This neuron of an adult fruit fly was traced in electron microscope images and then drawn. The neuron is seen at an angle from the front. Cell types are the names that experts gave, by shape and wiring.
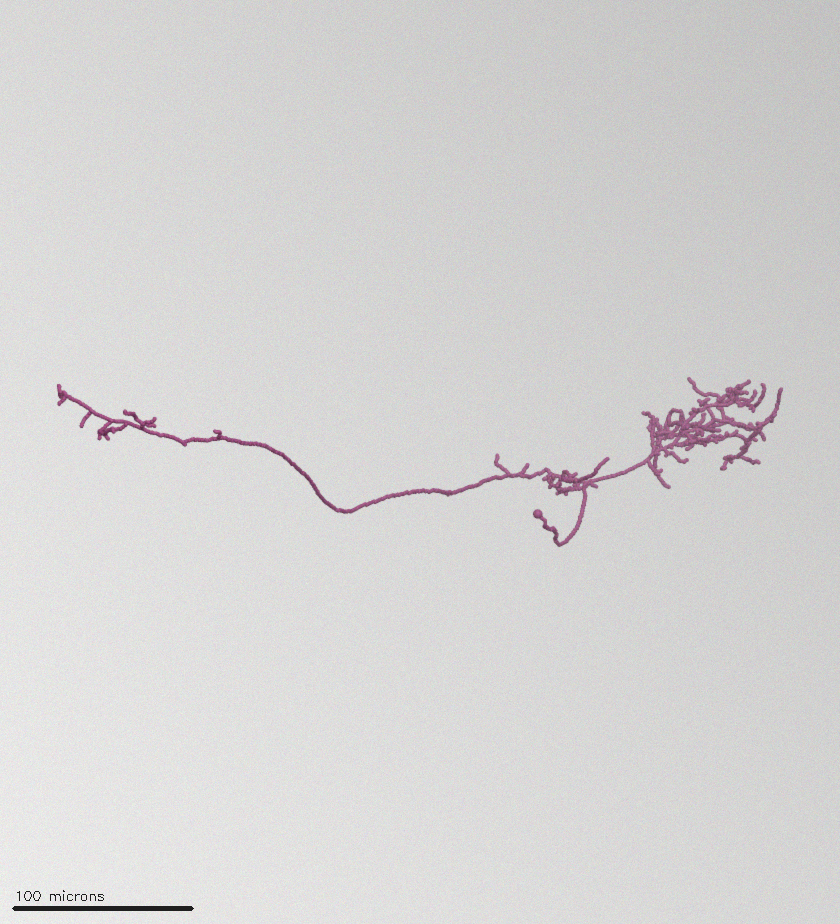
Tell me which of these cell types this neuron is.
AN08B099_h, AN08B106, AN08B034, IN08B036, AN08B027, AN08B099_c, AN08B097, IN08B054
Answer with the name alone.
AN08B097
